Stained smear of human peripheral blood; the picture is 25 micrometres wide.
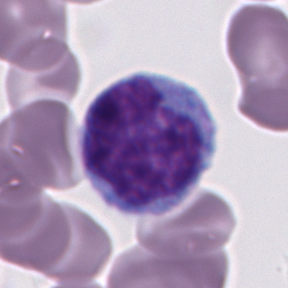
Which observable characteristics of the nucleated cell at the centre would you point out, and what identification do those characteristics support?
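Start with the size: the cell is about 12 micrometres across, and its nucleus about 11 micrometres. That nucleus is roundish, with no division into lobes, and it fills about 70% of the cell's area. Notice that it lies off-centre, towards the left side, while the rim of cytoplasm is widest on the right side of the cell. Its chromatin is dark purple and gathered into coarse clumps. What we have here is a monocyte.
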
